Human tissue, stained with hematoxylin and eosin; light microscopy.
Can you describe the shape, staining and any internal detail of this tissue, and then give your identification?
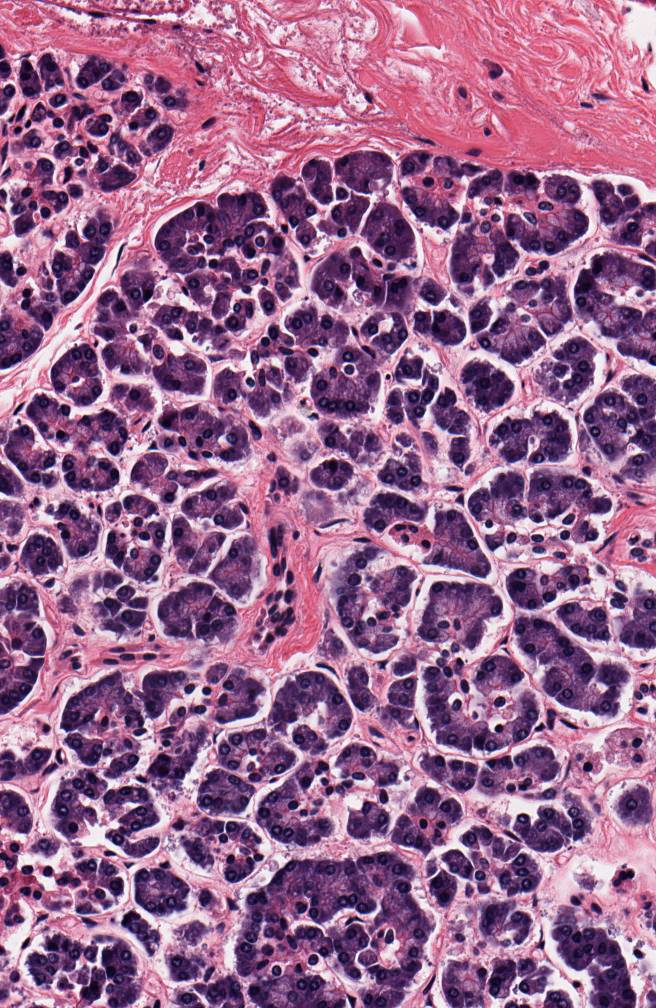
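First, architecture: closely packed acini gather into lobules, parted by thin fibrous septa. Second, connective tissue: a band of dense pink collagen crosses the top of the field. Third, nuclei: the acinar cell nuclei are round and lie toward the base of the cells. Fourth, lumens: those of the acini are small and inconspicuous. This tissue is pancreas.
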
